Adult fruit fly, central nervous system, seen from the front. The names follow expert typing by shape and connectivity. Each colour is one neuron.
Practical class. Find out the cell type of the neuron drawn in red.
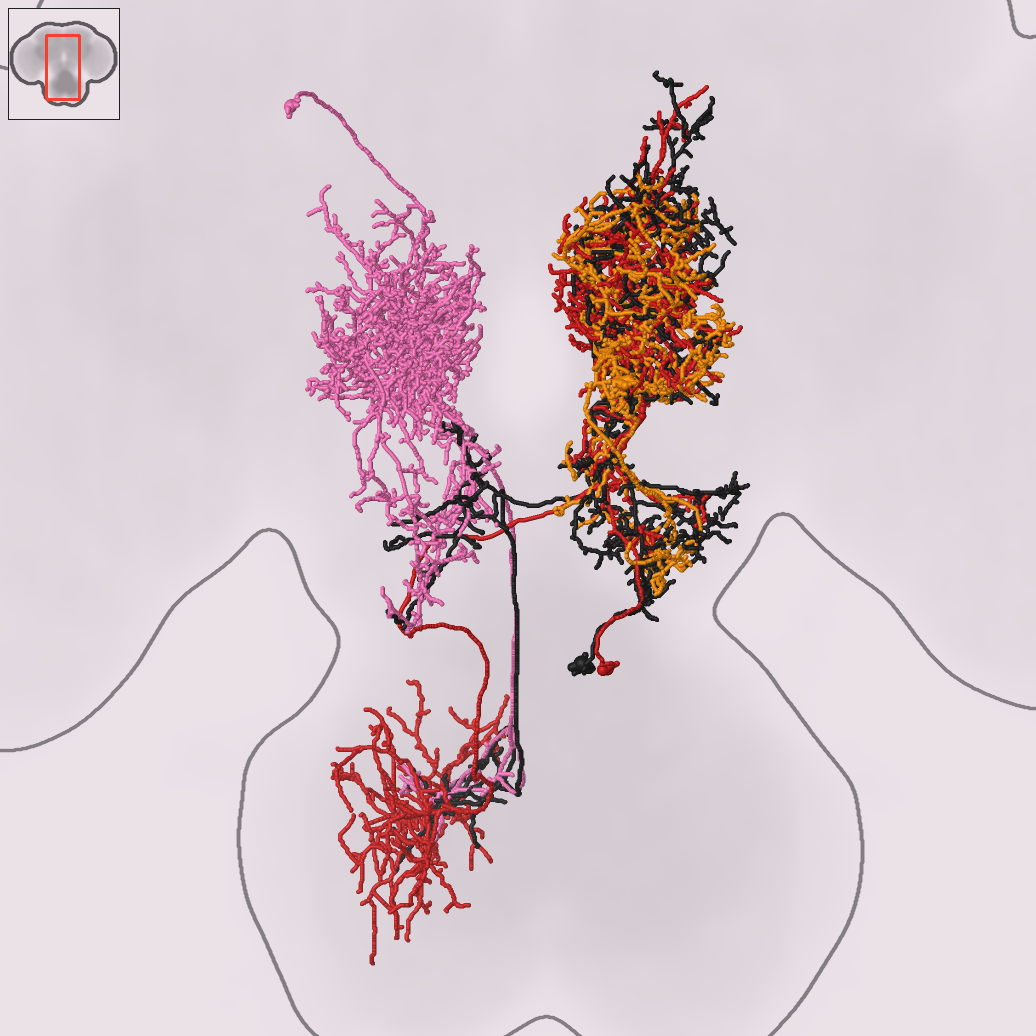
DNg13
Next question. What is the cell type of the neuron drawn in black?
DNg111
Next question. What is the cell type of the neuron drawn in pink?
DNae007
